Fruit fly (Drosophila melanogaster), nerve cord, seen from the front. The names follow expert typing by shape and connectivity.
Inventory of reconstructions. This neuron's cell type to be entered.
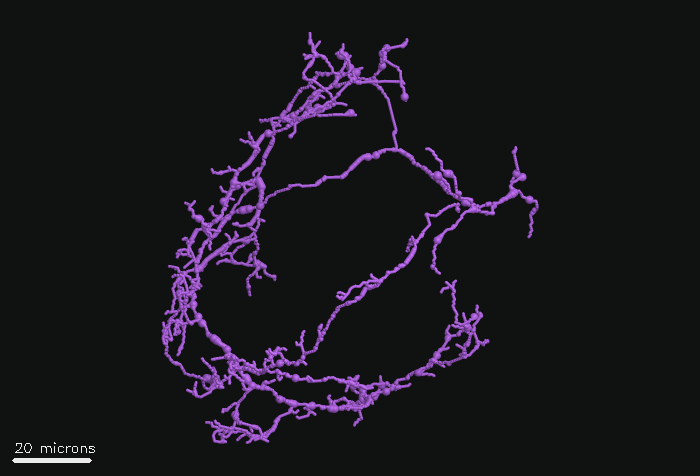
IN04B068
